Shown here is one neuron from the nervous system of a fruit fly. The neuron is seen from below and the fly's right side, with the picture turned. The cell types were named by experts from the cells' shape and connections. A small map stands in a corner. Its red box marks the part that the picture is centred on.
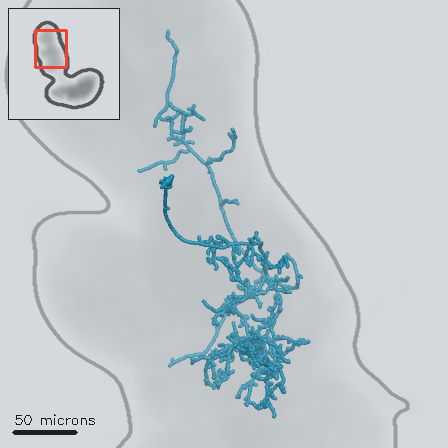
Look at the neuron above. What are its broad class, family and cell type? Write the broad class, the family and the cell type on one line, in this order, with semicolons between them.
nerve-cord intrinsic neuron; hemilineage 06A; IN06A005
